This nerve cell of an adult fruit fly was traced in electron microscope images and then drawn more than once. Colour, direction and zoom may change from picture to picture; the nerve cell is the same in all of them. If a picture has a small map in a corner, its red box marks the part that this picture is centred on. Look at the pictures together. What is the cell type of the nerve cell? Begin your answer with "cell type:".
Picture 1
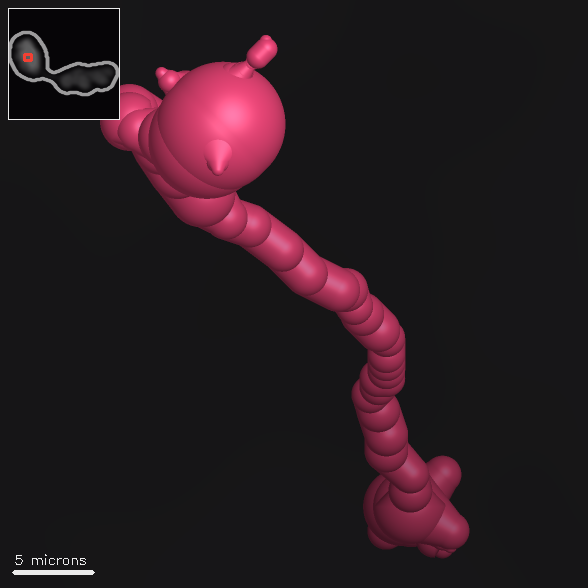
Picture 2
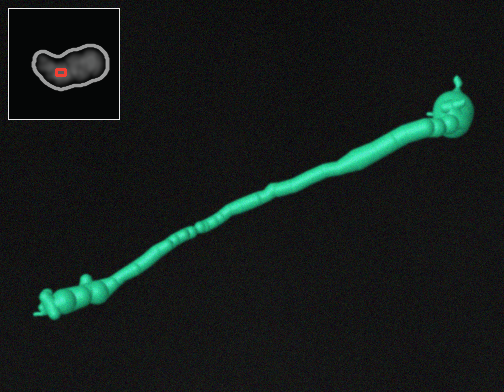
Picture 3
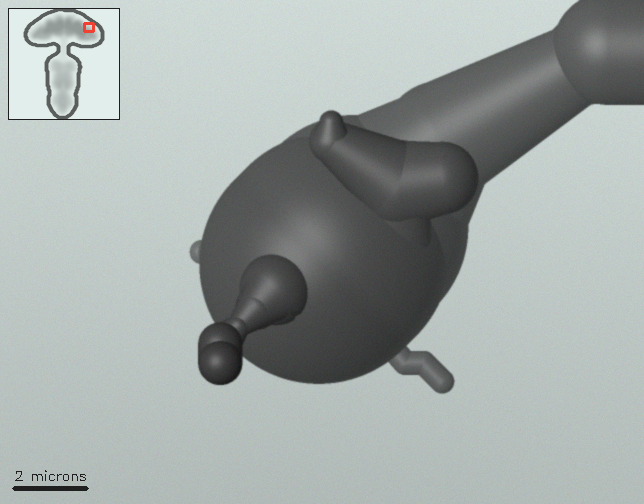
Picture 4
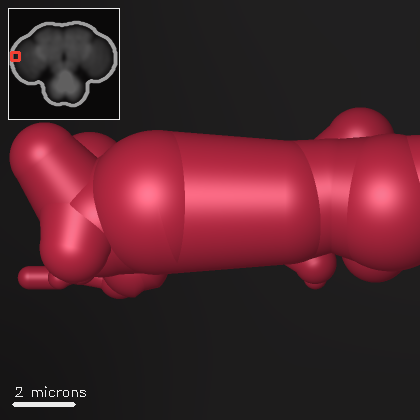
cell type: L2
